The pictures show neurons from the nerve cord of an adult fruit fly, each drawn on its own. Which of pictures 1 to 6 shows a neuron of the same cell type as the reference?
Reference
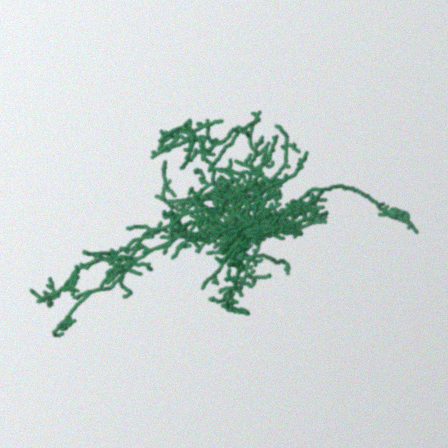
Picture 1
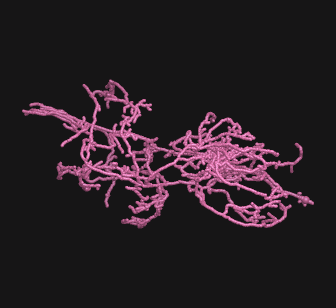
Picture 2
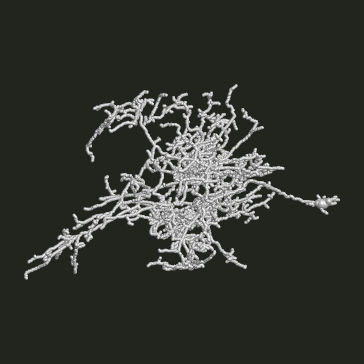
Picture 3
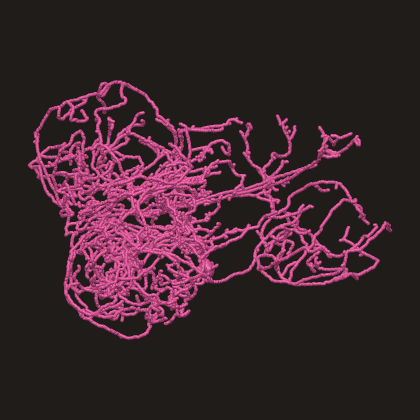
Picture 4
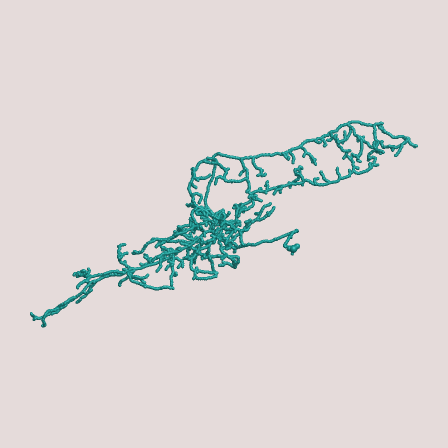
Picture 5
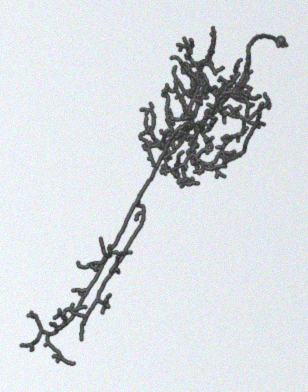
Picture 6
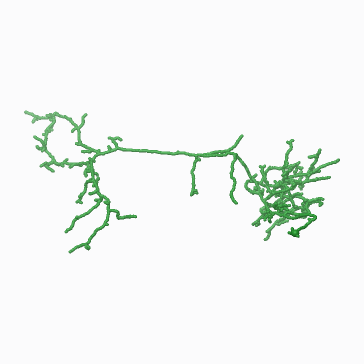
Picture 2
